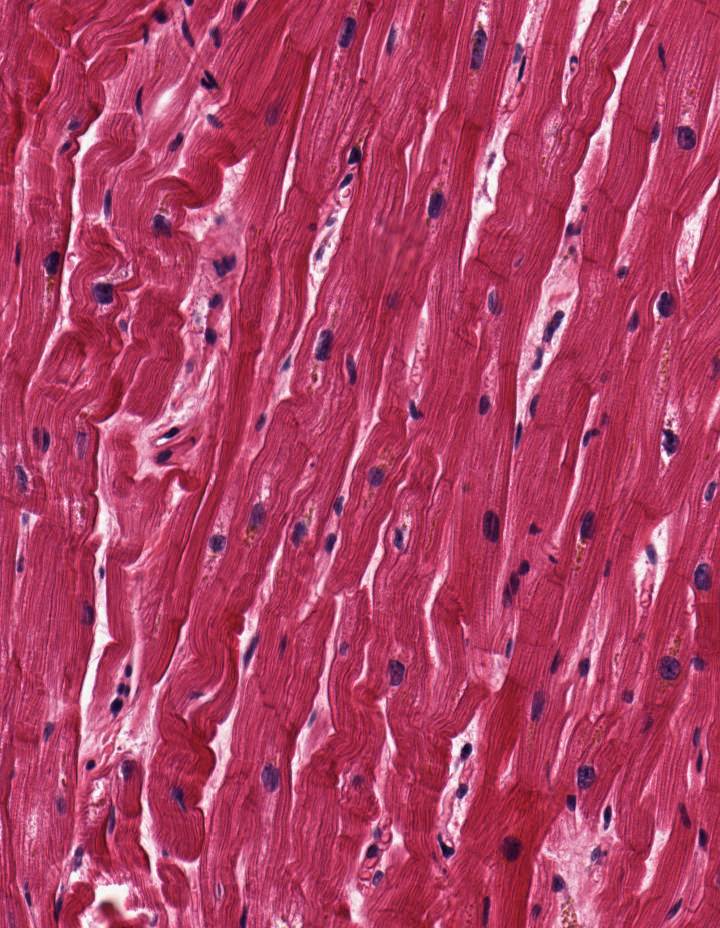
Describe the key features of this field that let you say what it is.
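Myocardium is the tissue shown.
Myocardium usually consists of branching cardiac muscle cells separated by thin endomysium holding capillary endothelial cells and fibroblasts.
In keeping with this, the muscle fibres here branch and join neighbouring fibres, and only scant pale connective tissue with small dark elongated nuclei lies in narrow clefts between them. Small golden-brown granules gather at the ends of many muscle nuclei. No fat cells are present among the fibres.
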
